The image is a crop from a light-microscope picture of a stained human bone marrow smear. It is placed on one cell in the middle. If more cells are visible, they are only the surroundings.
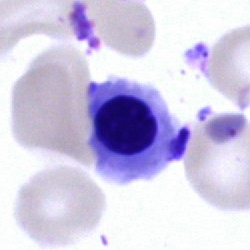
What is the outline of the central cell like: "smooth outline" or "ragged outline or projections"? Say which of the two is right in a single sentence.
Along its outline, the cell is ragged or frayed, or bears projections, blebs or tags.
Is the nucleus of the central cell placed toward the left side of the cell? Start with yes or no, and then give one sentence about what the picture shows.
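Yes. The nucleus sits off-centre toward the left side of the cell.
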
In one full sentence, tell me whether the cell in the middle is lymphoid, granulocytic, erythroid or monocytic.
The cell in the center of the crop is counted in the erythroid lineage.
